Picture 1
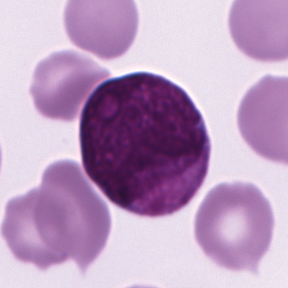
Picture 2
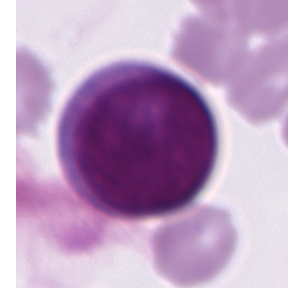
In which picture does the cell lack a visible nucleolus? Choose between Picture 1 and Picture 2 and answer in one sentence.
Not a single nucleolus can be made out in the cell of Picture 2.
